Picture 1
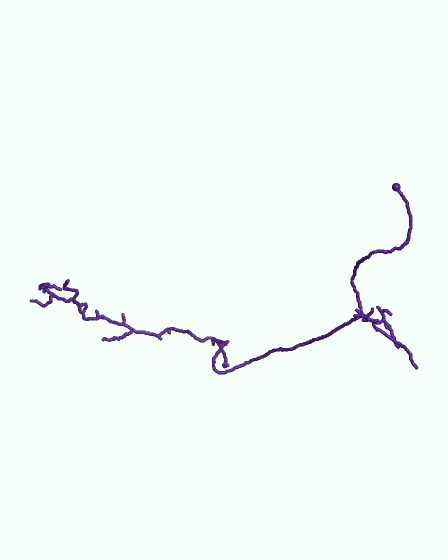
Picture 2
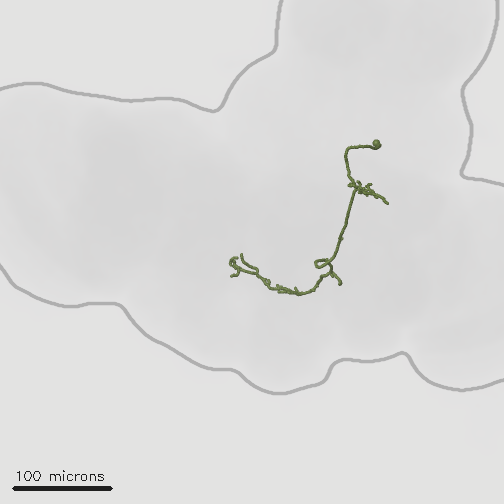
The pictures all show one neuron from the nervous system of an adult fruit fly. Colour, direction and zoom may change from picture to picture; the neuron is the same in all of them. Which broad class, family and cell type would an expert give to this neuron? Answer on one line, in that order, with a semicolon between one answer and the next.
central-brain intrinsic neuron; class Kenyon Cell; KCg-d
